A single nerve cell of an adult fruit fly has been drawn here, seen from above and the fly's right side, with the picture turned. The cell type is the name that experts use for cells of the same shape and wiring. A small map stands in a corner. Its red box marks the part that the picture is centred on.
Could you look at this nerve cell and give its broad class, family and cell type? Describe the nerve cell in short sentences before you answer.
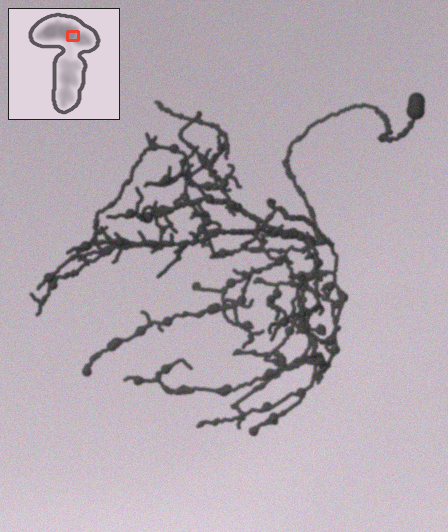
It lies in the brain. The cell body is at the upper right of the picture. Dozens of branch ends can be seen. Its broad class is central-brain intrinsic neuron. The family is hemilineage LHl4_dorsal. The cell type is LHAV4b4.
